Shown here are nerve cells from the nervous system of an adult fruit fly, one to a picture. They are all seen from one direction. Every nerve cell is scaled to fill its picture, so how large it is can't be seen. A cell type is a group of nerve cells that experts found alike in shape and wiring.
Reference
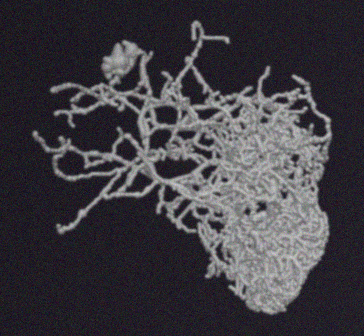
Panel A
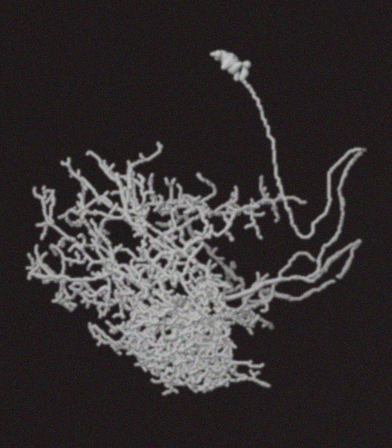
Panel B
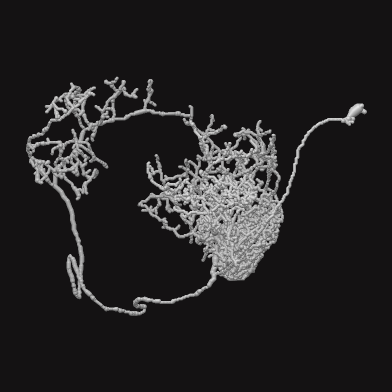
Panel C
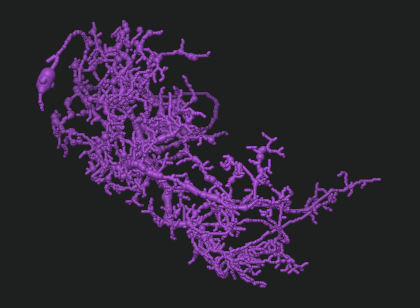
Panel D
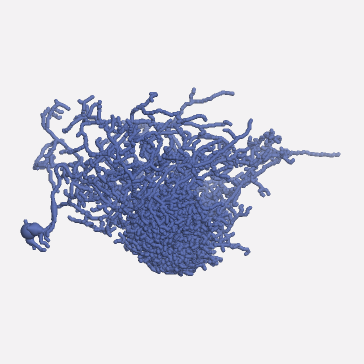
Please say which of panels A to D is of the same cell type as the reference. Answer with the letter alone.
D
